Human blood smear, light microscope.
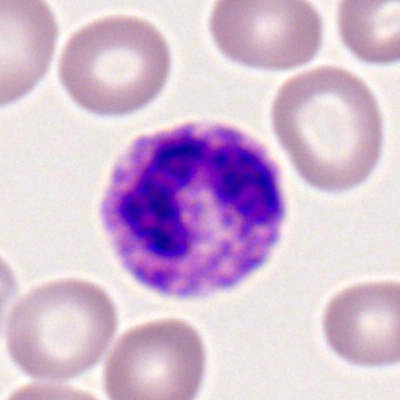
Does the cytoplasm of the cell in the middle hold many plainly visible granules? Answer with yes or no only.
Yes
